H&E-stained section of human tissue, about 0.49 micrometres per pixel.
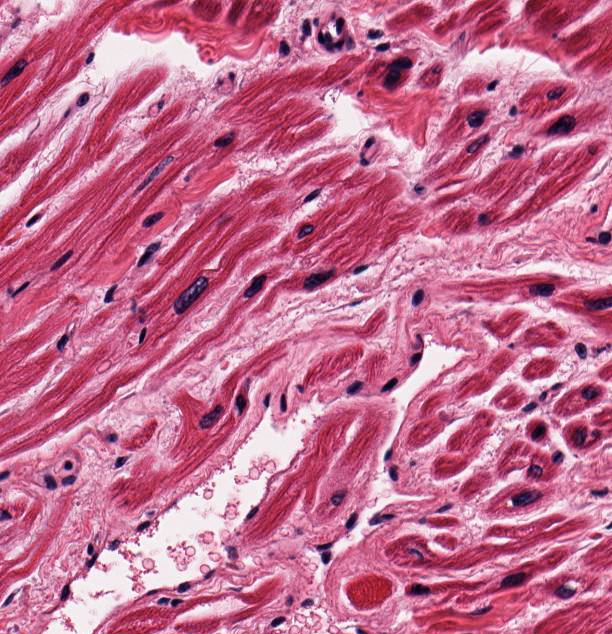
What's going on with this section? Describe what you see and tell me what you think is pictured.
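Left and centre, muscle fibres run diagonally from lower left to upper right. They branch and join neighbouring fibres rather than running as separate parallel cylinders. At lower right they are cut across as rounded profiles, some with a central nucleus. Their cytoplasm is deep pink with fine lengthwise fibrillar streaks. This is atrial appendage of the heart.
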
